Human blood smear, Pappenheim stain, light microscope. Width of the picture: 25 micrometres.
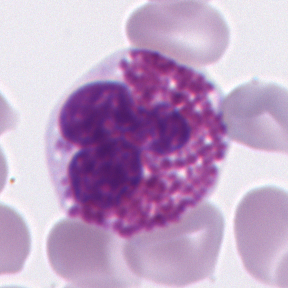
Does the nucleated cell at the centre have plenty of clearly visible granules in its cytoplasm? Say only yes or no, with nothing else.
Yes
